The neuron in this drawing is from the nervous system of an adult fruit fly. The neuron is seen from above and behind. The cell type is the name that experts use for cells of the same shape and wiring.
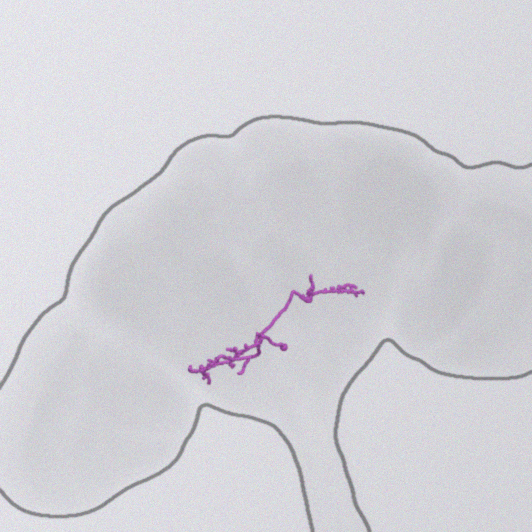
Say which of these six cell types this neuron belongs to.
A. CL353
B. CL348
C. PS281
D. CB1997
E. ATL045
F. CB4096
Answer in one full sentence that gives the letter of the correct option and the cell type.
Cell type CB1997 is what the neuron is, as option D states.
